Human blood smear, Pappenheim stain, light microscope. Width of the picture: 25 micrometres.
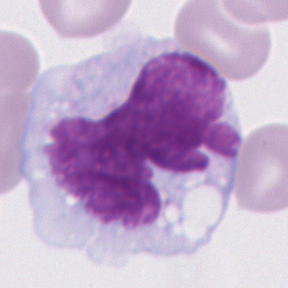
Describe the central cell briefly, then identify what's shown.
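Take your time with the cytoplasm here: there is plenty of it, and it is pale grey-blue. You won't find coarse coloured granules in it, but at the lower right of the cell there is a cluster of clear vacuoles. Now look at the nucleus, where no nucleoli are visible. This cell is a monocyte.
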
